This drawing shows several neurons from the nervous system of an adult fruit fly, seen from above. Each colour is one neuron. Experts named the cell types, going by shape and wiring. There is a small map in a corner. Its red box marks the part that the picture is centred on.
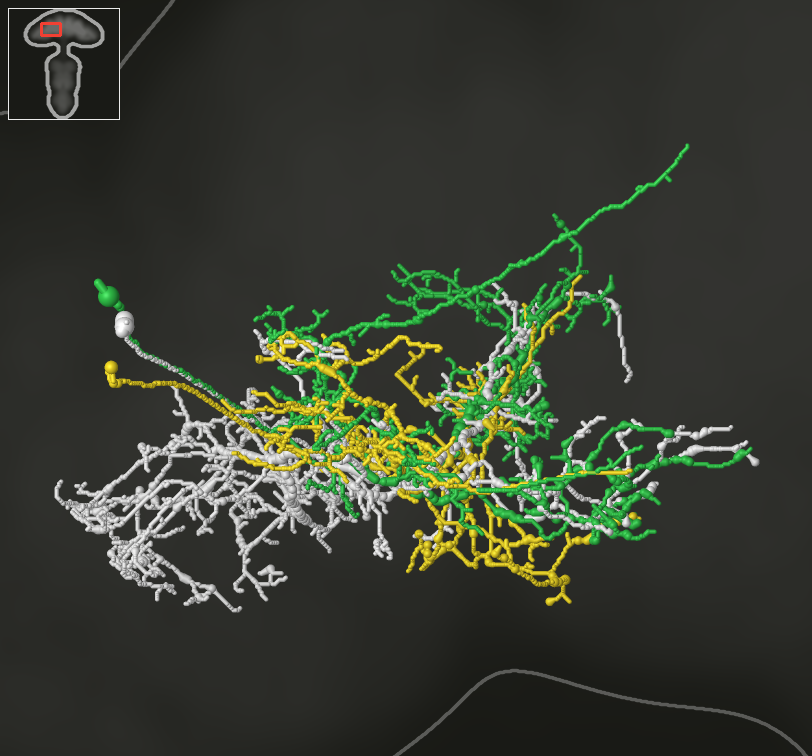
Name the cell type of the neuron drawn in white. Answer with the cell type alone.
LoVP50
